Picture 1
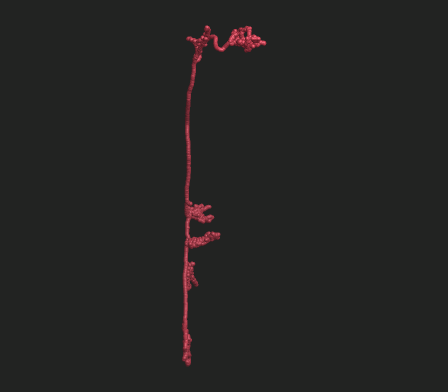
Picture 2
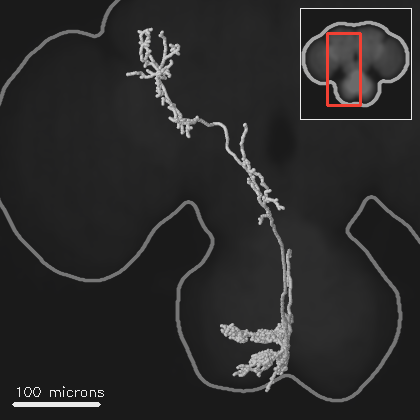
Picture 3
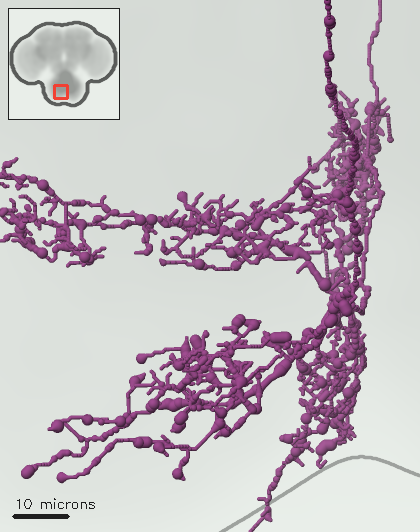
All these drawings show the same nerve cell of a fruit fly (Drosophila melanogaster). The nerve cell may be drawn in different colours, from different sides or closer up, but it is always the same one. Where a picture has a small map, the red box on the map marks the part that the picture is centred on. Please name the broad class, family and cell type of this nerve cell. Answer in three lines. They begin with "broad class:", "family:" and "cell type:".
broad class: ascending neuron
family: hemilineage 05B
cell type: AN05B102b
